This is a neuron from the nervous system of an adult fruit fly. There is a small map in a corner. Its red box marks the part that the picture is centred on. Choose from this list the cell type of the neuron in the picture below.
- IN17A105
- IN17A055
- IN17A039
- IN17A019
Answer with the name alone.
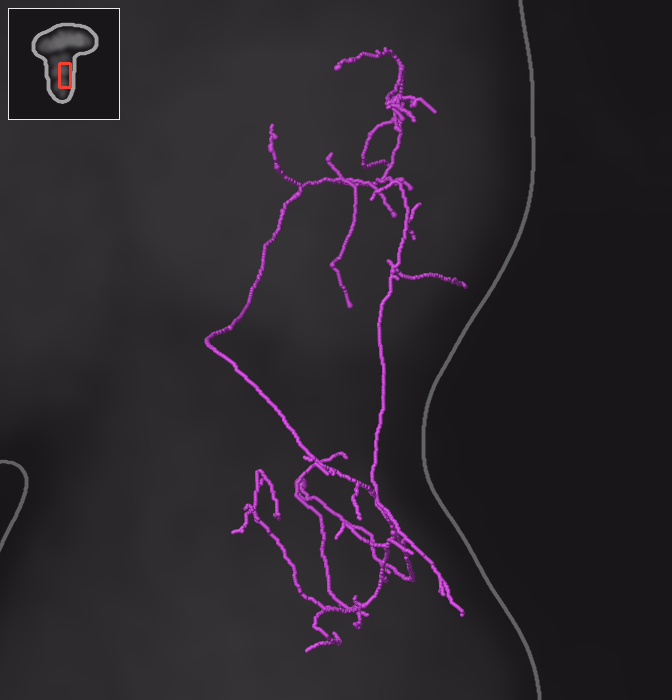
IN17A105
